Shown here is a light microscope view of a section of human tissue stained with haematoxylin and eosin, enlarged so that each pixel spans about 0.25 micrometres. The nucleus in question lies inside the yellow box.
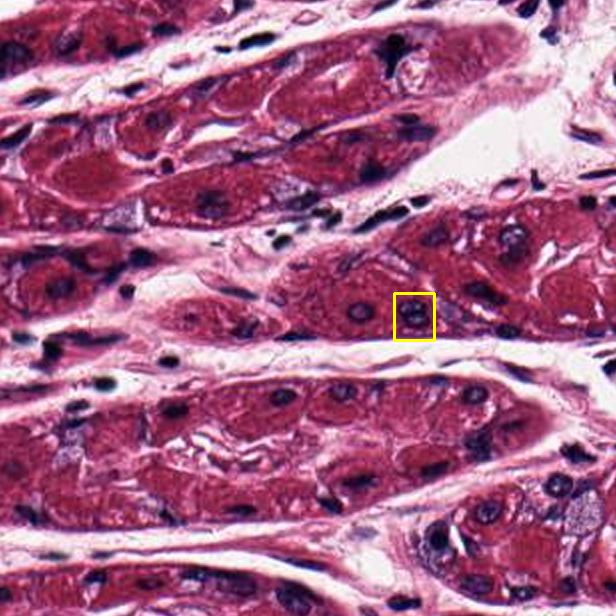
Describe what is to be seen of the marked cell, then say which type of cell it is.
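The nucleus is not evenly dark; it shows darker clumps within a slightly lighter background. The cell sits at the lower edge of a long cord of similar pink cells, directly above a pale band of loose tissue that contains thin, elongated nuclei. The marked nucleus belongs to a parietal cell.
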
